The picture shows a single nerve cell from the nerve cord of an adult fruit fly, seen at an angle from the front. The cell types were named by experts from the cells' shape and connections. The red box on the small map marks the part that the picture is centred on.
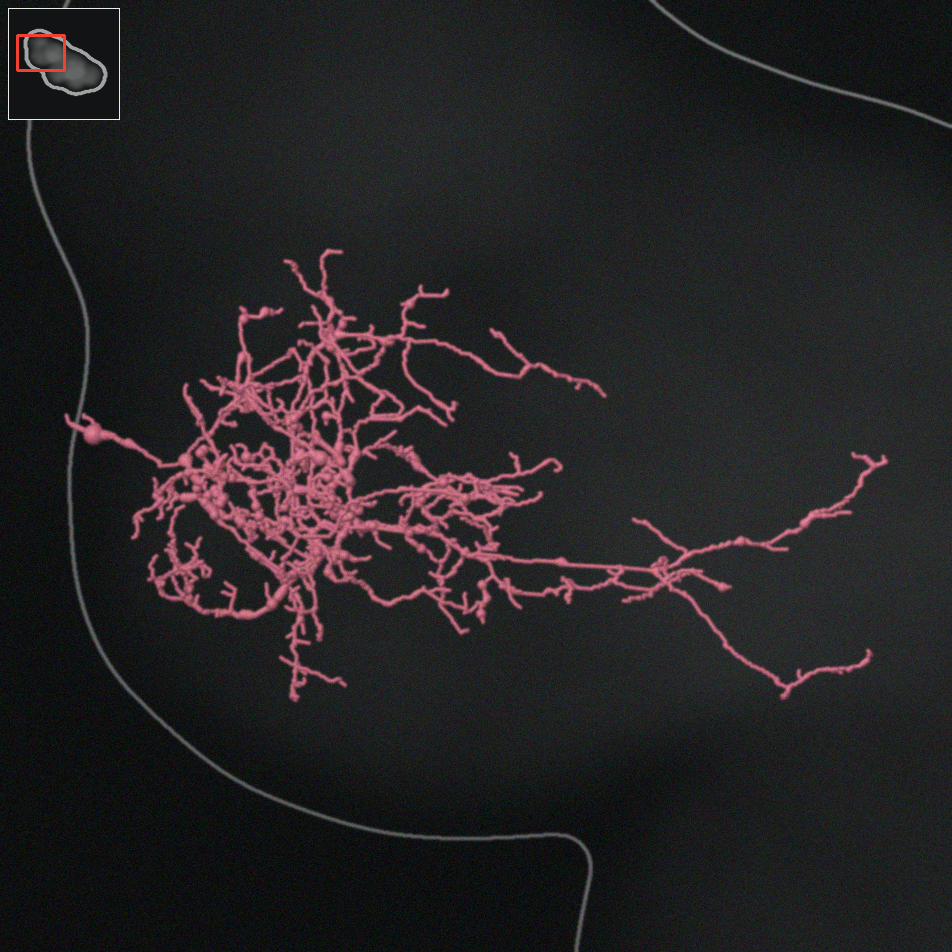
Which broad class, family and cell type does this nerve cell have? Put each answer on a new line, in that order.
nerve-cord intrinsic neuron
hemilineage 20A.22A
IN20A.22A010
